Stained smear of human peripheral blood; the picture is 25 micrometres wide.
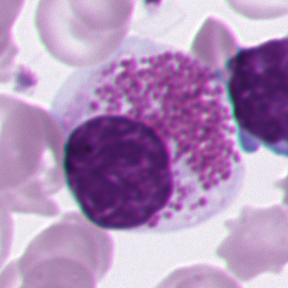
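Eosinophil, the central cell. Notice first that its nucleus lies off-centre in the lower left part of the cell, with dense chromatin staining dark purple. Now look at the cytoplasm: it holds many coarse, round, purple-magenta granules. They are crowded in the upper right and sparse lower down.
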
